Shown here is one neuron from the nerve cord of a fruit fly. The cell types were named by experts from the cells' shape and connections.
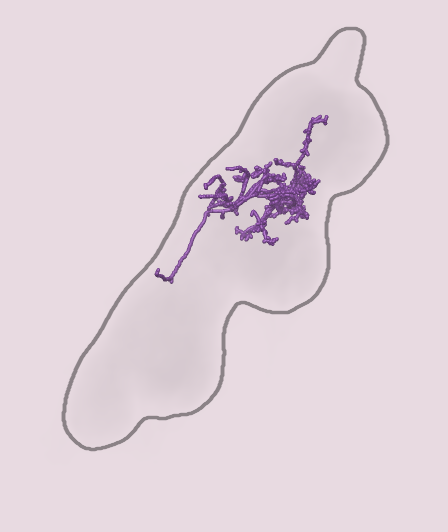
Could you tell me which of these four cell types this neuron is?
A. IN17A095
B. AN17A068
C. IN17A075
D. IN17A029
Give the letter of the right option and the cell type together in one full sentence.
In terms of cell type, the neuron is IN17A029, option D.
